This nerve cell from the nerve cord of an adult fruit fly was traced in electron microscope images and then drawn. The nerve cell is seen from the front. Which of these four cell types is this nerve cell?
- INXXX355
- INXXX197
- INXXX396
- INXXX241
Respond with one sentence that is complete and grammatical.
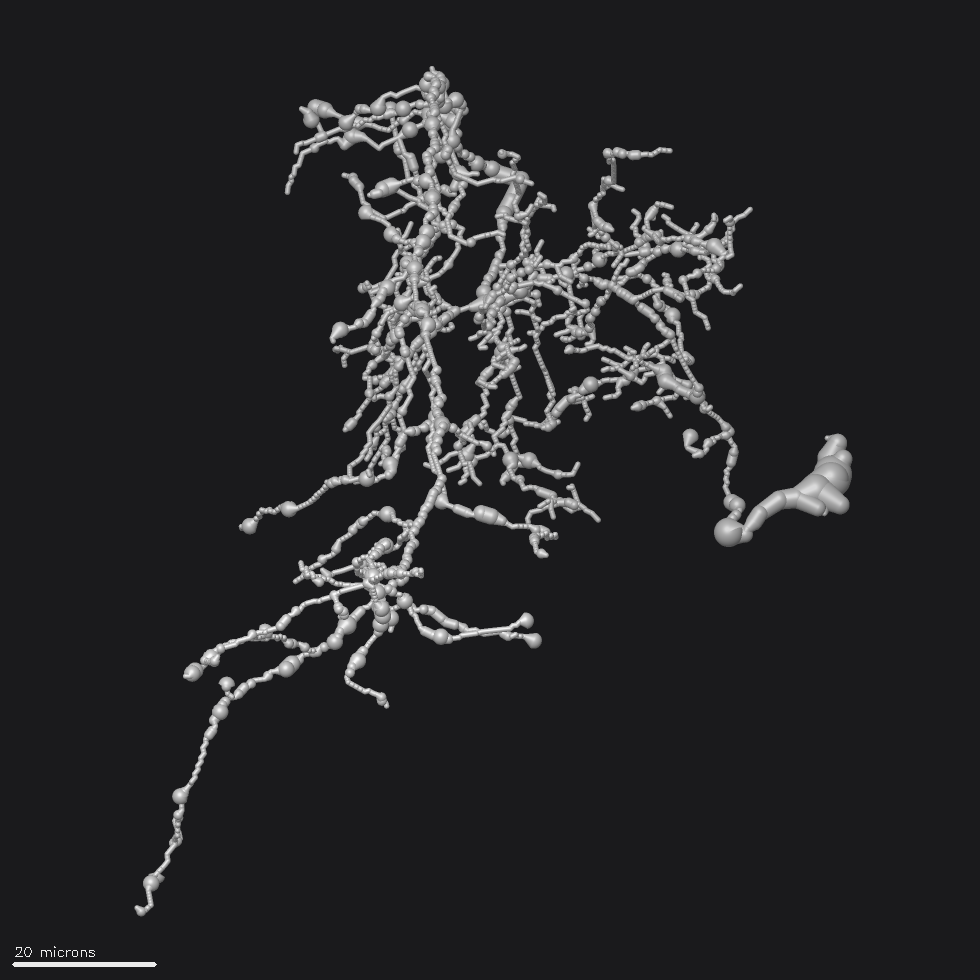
The cell type name INXXX241 applies to this nerve cell.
